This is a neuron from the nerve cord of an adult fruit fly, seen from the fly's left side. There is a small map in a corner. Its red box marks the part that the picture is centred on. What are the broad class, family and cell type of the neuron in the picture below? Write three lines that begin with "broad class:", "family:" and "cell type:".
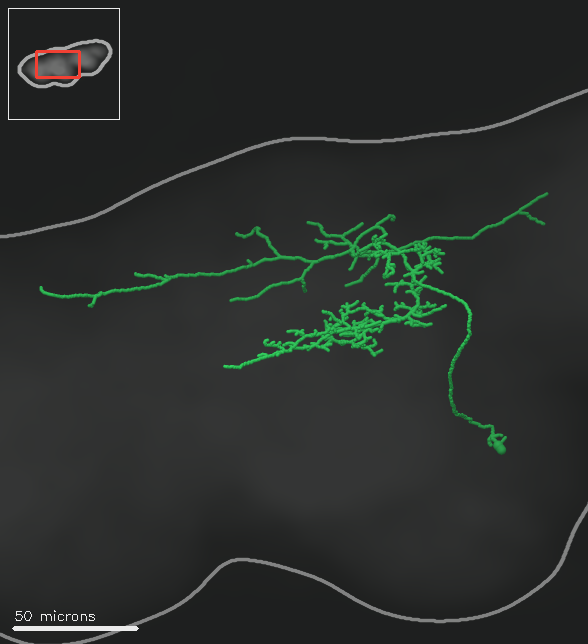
broad class: nerve-cord intrinsic neuron
family: hemilineage 06A
cell type: IN06A065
